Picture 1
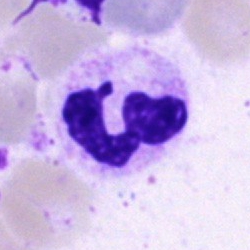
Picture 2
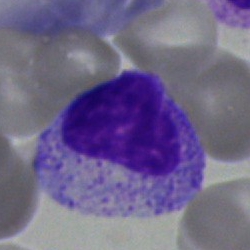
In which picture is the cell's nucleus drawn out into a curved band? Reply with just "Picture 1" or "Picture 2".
Picture 1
